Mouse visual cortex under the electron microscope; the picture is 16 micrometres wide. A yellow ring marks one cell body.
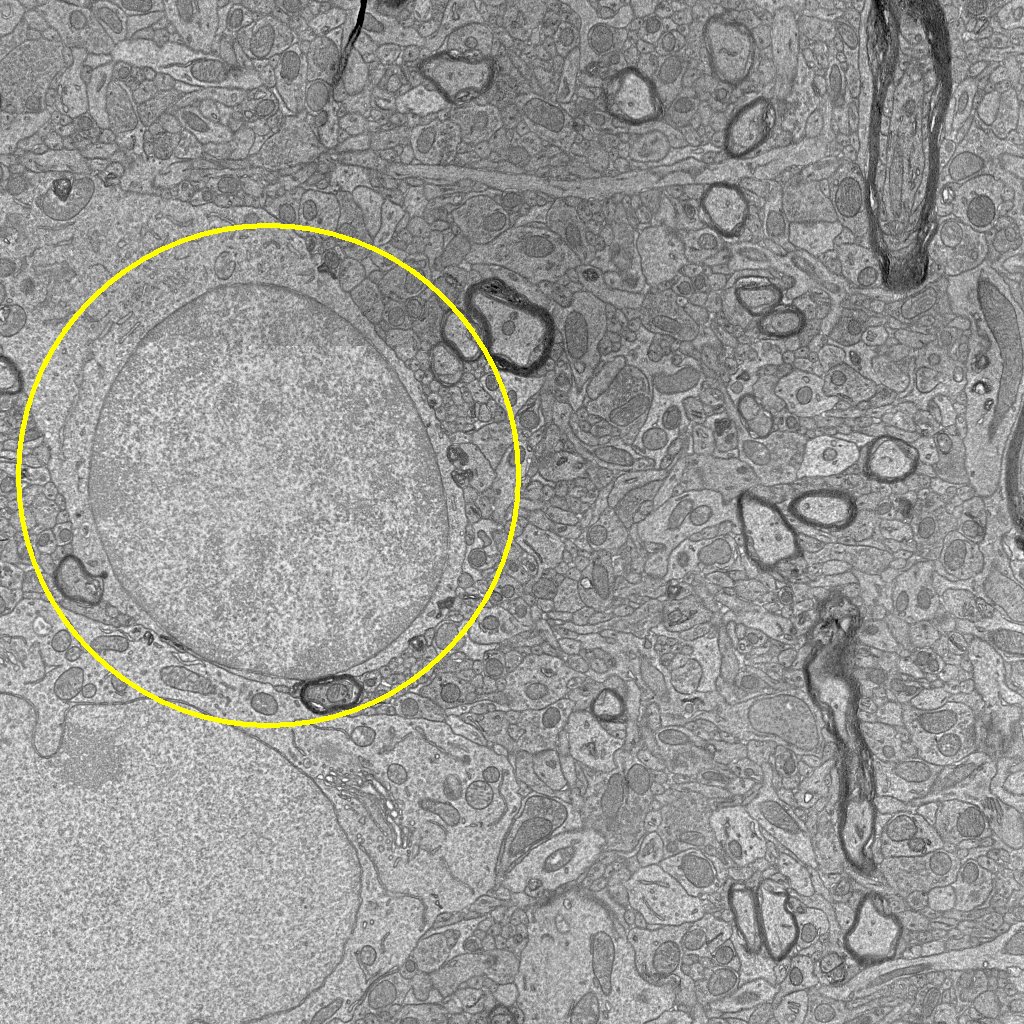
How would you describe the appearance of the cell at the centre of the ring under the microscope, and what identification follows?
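Looking first at the nucleus, I can see all of it within the picture: a large, rounded oval. Its chromatin looks finely granular and evenly spread, and I find no dense clumps lining the envelope. Nothing stands out as a distinct nucleolus. In the rim of cytoplasm I see no stacks of rough endoplasmic reticulum. This cell is an oligodendrocyte.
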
